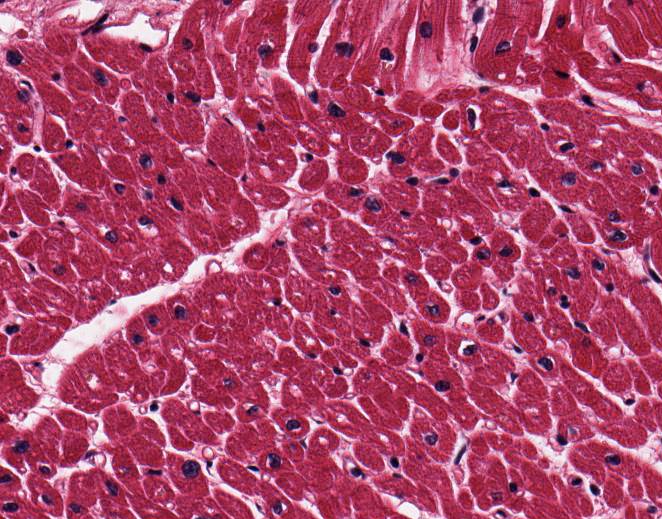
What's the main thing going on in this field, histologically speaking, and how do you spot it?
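Myocardium: in cross-sectioned fibres the nuclei lie centrally, not at the fibre edge, and the cytoplasm stains a deep, even pink-red.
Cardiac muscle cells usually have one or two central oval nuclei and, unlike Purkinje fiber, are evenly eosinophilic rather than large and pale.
Only scant stroma with small dark elongated nuclei separates the fibres.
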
